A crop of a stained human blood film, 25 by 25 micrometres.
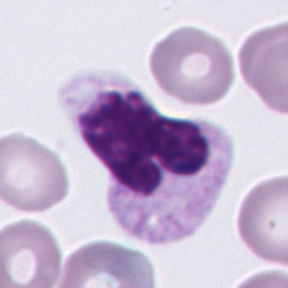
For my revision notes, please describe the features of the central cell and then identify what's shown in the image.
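Irregular in outline, this cell has a pale, thin cytoplasmic extension at upper left. Plentiful cytoplasm lies mostly below and right of the nucleus, scattered with fine, faint purplish granules, and holds one small clear spot below the nucleus. It is a segmented neutrophil.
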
